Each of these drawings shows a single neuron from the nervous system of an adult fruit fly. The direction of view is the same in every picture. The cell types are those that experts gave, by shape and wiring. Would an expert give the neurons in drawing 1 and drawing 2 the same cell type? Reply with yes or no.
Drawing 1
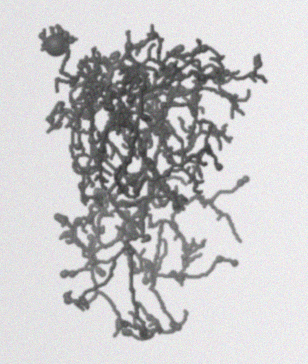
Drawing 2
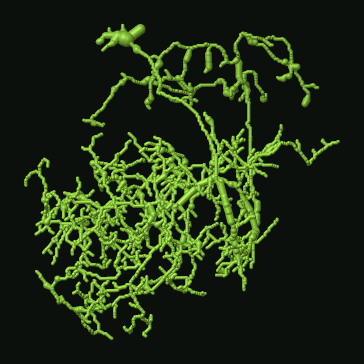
yes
